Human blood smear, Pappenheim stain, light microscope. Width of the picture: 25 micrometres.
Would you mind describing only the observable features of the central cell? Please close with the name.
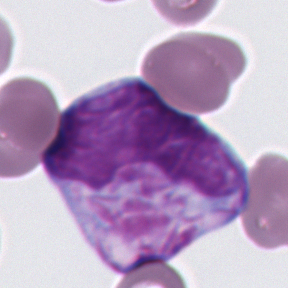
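What I notice first is an angular outline, several straight edges meeting at corners. The nucleus takes up the upper half of the cell, and its lower border is wavy. Below it, in the lower half, the cytoplasm is pale lilac-blue. The cell is an atypical promyelocyte.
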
